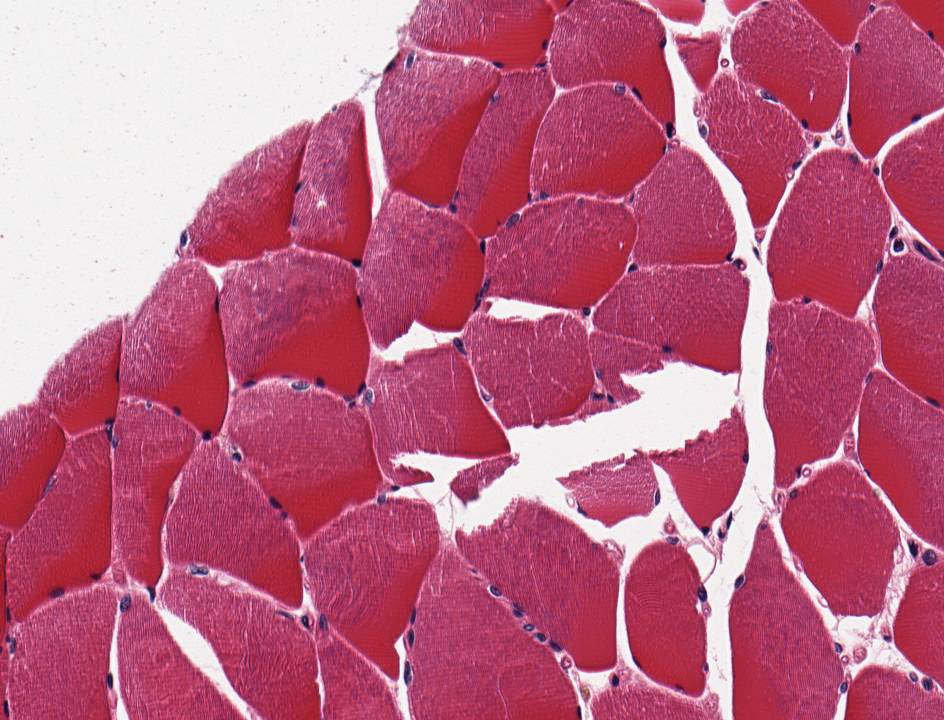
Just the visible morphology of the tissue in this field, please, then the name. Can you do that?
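You'll notice the dark, flattened nuclei sitting at the edges of the fibres. The fibre cytoplasm is a deep pink-red, finely stippled. Fibre size is broadly similar across the field, and just thin strands of connective tissue separate neighbours. So, skeletal muscle.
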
